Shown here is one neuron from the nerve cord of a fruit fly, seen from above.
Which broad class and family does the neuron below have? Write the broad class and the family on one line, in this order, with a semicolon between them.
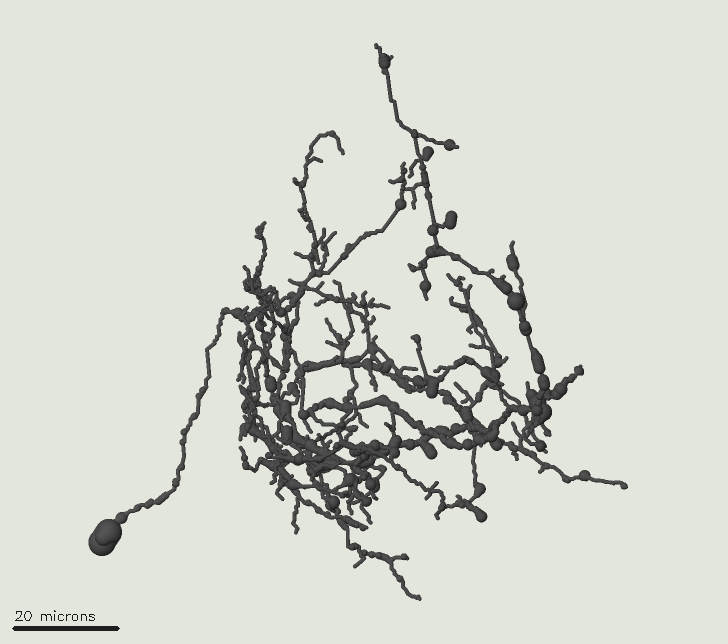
nerve-cord intrinsic neuron; hemilineage 13B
